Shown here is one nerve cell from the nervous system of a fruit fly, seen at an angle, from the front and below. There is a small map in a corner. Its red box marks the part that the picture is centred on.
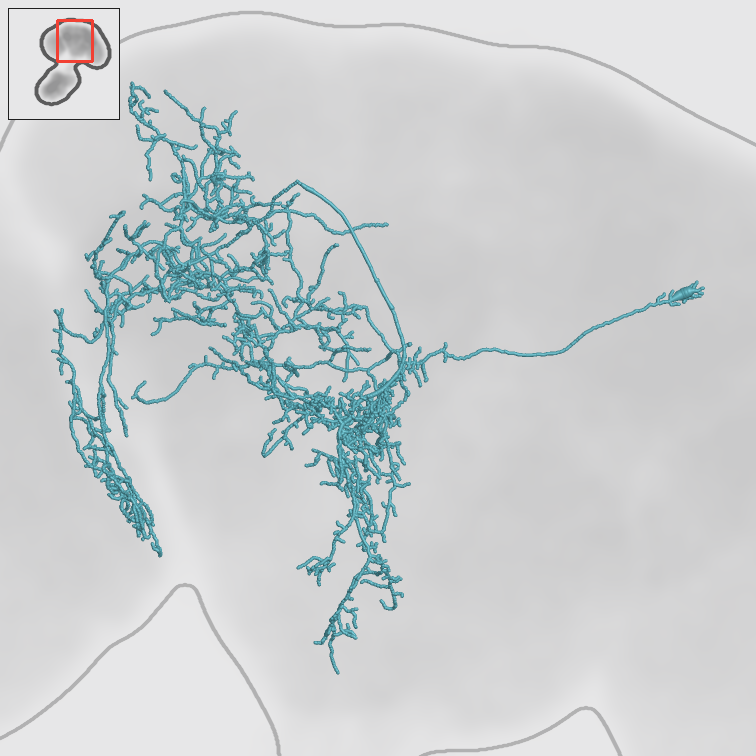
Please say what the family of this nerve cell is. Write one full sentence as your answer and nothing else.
This nerve cell is given the family hemilineage CREa1_ventral.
